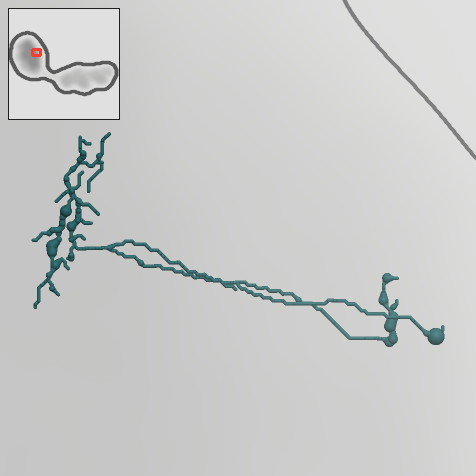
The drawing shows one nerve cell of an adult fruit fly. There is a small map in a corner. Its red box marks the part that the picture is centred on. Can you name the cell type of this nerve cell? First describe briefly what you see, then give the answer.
The cell body is at the lower right of the picture. As drawn here it is wider than it is tall. This is an optic-lobe intrinsic neuron. It is of cell type T5d.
